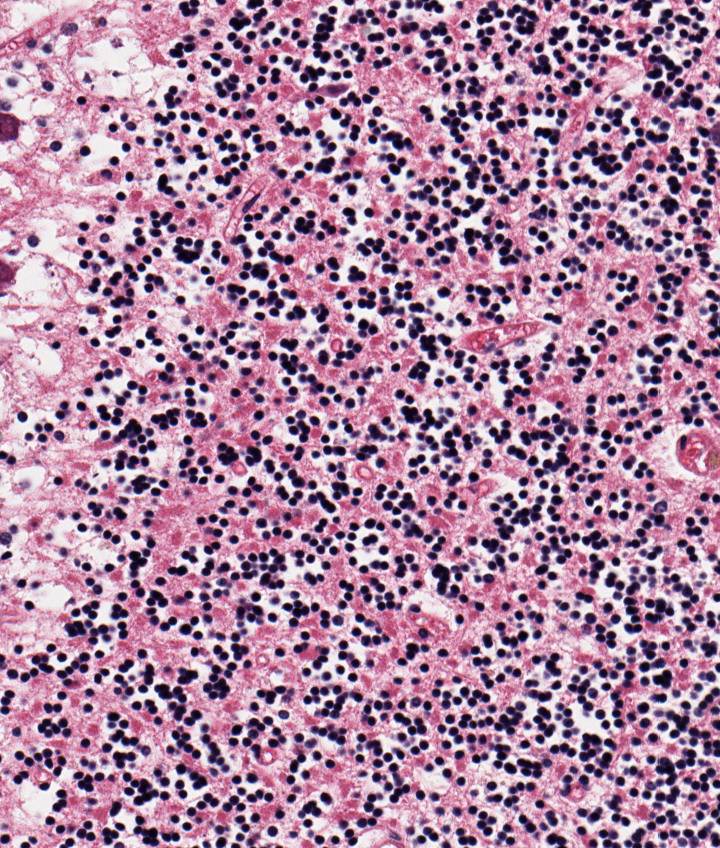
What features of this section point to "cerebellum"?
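This section is cerebellum. Closely packed small dark nuclei fill almost the whole field; they are round, uniform and deeply hyperchromatic, with scarcely any visible cytoplasm. At the upper left edge lies a paler pink fibrillary zone with far fewer nuclei, and it shows many small clear vacuoles.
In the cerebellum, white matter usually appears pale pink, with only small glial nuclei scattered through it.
The pale pink, sparsely nucleated zone at the upper left fits that usual appearance of white matter.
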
